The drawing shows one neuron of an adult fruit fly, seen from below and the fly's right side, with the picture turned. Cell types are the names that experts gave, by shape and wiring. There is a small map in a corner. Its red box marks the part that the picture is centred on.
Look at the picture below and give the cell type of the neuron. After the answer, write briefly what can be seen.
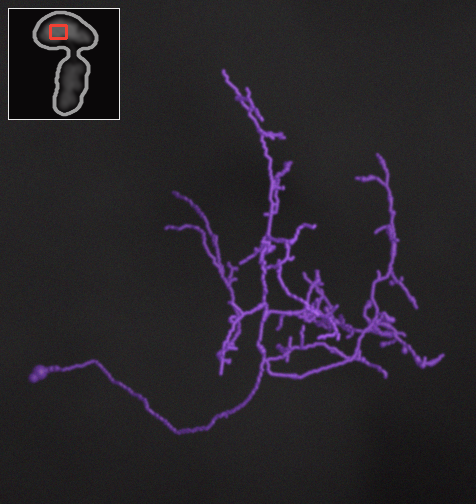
The cell type is CB2953. It is a central-brain intrinsic neuron. It is in the brain and does not reach the nerve cord. The cell body can be seen at the lower left of the picture. The picture shows dozens of branch ends.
